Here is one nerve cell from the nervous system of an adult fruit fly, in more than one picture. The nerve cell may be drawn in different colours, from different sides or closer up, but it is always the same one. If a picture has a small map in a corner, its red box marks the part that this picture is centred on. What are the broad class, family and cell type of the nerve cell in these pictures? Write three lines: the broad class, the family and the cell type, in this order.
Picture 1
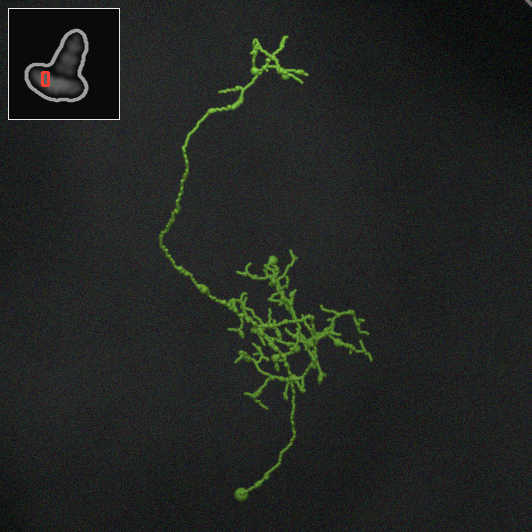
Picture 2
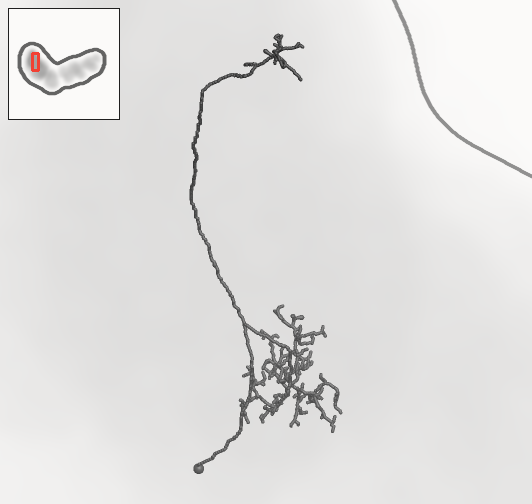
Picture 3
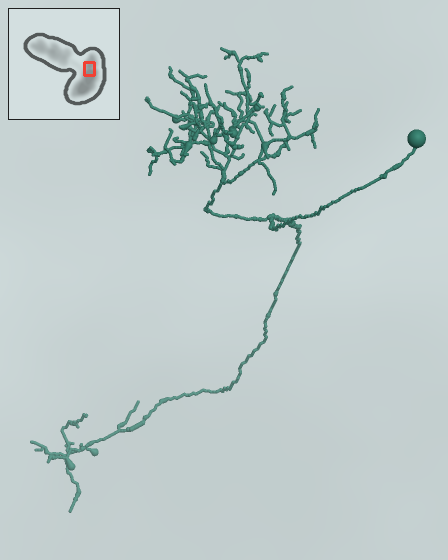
visual projection neuron
LoVP
LoVP1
